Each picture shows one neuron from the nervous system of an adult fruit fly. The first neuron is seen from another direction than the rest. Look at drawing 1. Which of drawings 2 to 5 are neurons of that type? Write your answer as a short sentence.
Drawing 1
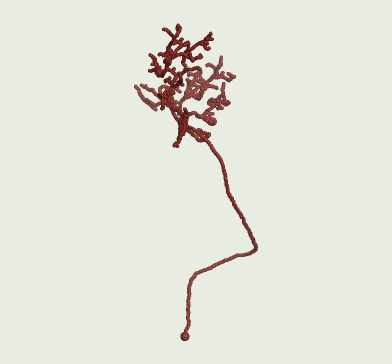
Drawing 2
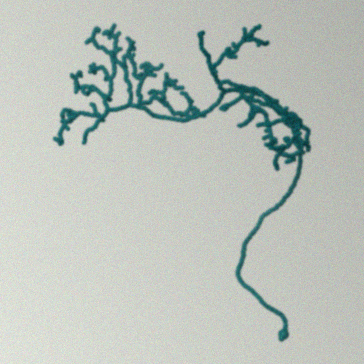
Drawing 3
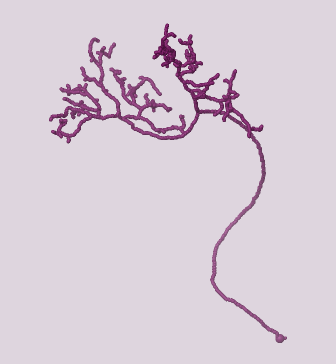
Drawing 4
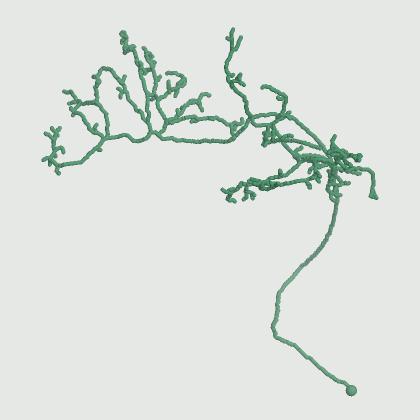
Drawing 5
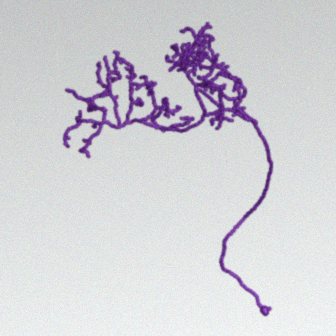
Drawing 3 and drawing 5 are of the same cell type.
